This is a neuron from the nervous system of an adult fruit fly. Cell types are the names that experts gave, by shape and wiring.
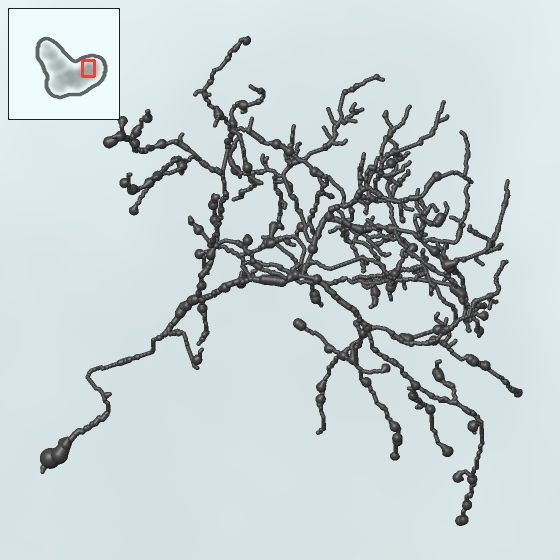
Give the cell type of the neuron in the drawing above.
LT68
